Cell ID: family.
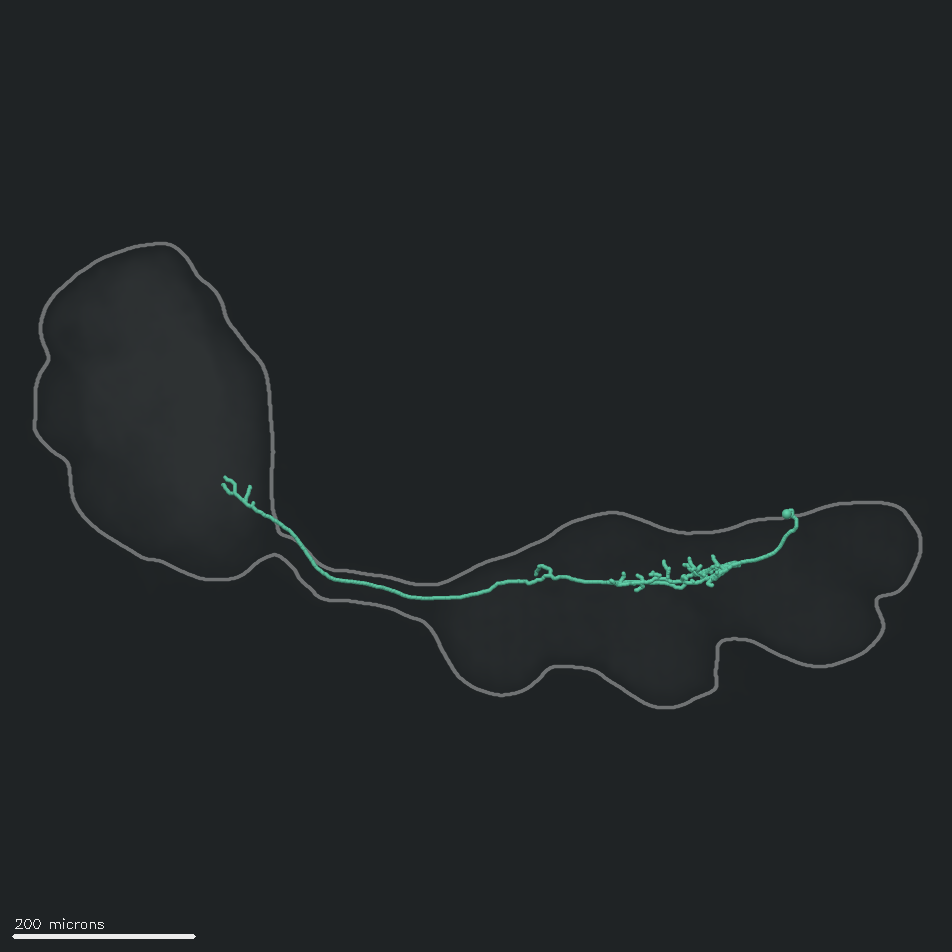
hemilineage 07B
